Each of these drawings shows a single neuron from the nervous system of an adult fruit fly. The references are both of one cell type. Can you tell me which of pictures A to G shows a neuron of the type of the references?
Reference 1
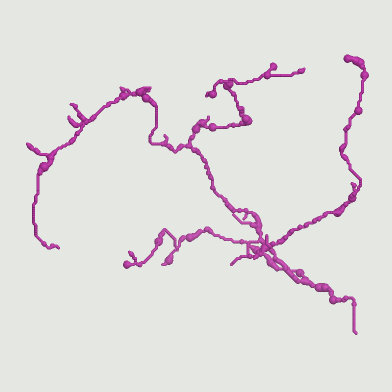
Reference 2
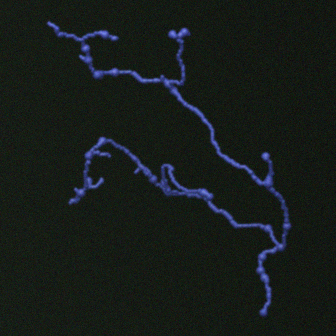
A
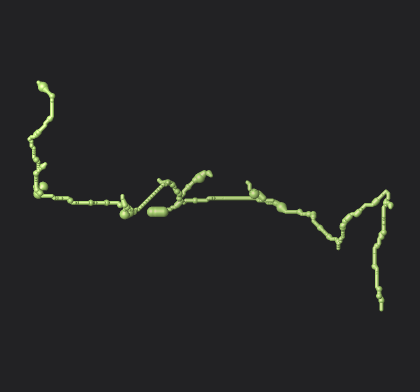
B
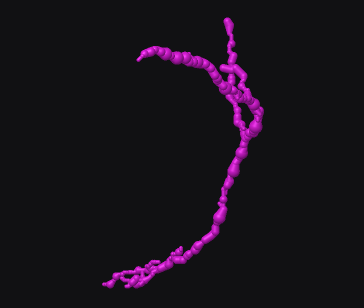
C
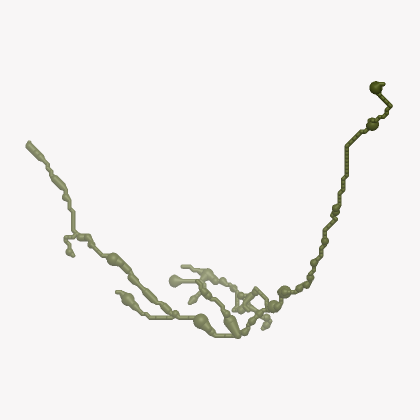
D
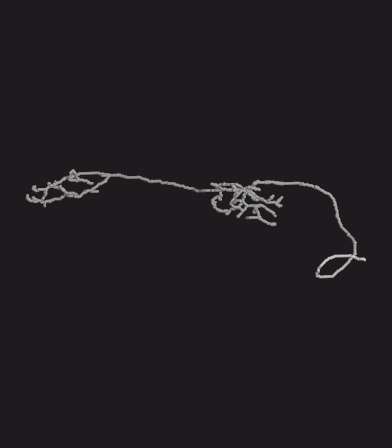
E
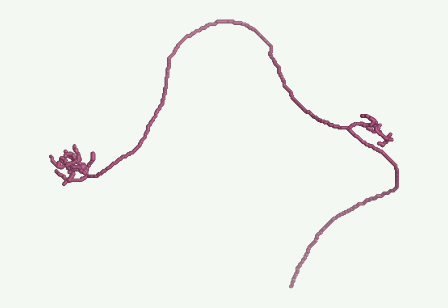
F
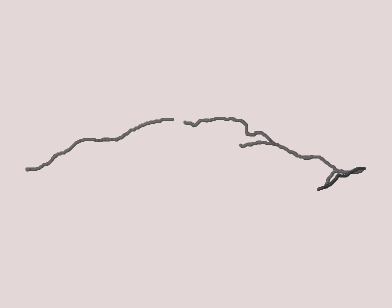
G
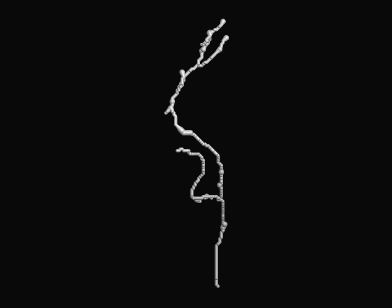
Picture A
